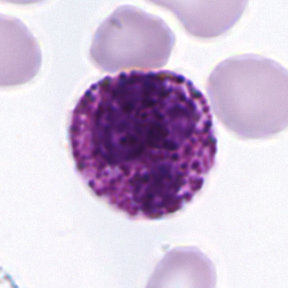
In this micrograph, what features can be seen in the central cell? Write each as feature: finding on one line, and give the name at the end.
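Granules: over the nucleus and the cytoplasm alike
Nuclear edges: hard to trace, covered by granules
Cytoplasm between granules: pale pinkish-lilac
Surface projections: none standing out
Name: basophil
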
